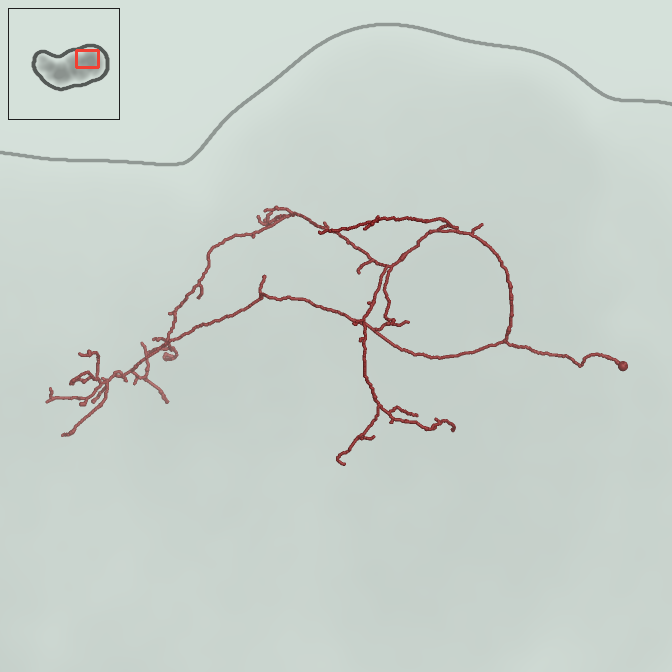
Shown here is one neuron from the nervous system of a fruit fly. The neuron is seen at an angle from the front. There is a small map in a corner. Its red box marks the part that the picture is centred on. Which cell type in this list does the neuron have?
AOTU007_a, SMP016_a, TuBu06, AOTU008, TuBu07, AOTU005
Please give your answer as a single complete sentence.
To the cell type SMP016_a belongs this neuron.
